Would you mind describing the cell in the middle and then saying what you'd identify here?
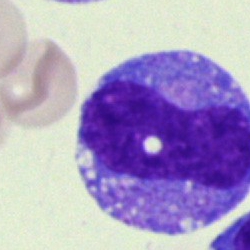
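The nucleus is an elongated, slightly wavy band running across the cell from left to right. Near its centre lies a single small, round white spot. The cytoplasm is lilac-blue and holds many fine purple granules. This is a monocyte.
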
